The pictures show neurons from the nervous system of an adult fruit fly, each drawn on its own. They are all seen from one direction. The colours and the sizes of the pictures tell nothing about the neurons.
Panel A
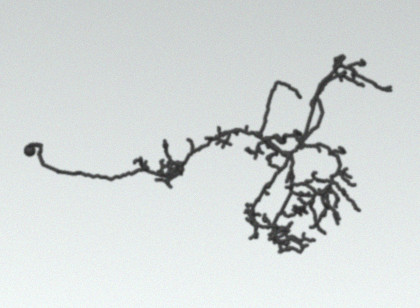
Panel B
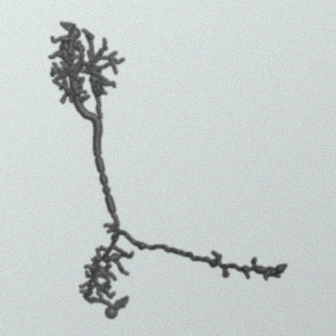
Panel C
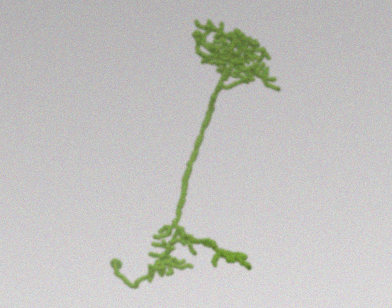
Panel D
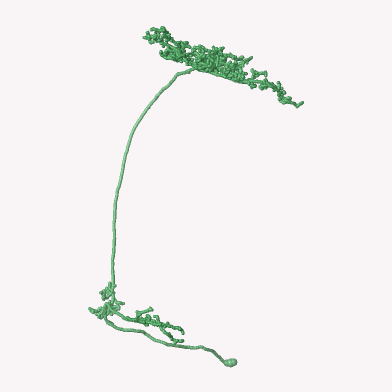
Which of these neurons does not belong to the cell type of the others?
A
